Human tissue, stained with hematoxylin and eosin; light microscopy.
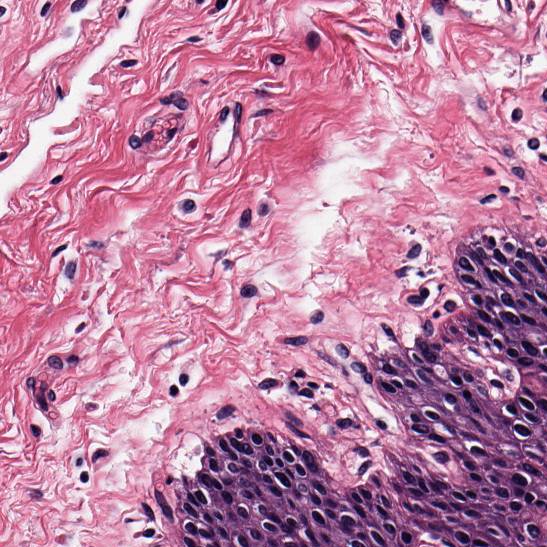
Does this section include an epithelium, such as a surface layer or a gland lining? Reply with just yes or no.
Yes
